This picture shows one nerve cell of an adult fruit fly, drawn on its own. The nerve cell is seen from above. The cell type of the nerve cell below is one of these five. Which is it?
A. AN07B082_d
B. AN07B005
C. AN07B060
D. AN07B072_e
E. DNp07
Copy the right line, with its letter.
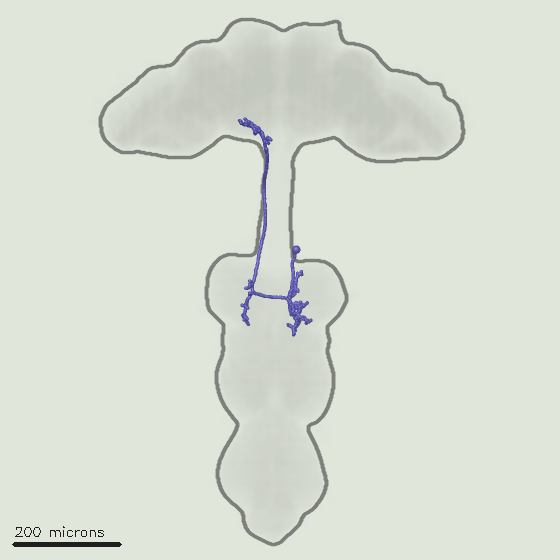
D. AN07B072_e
